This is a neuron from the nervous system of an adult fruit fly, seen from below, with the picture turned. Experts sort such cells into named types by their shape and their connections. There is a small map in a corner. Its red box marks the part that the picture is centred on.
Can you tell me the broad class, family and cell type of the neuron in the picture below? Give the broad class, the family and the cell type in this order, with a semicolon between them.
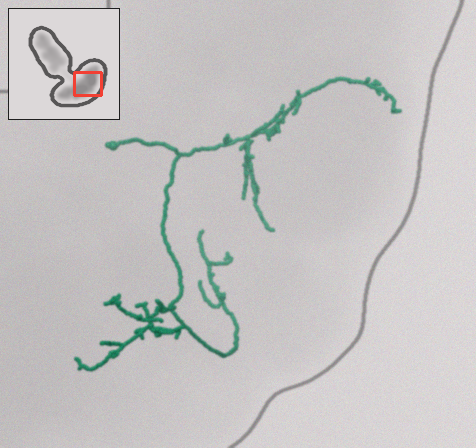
central-brain intrinsic neuron; hemilineage DM2_central; SMP307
